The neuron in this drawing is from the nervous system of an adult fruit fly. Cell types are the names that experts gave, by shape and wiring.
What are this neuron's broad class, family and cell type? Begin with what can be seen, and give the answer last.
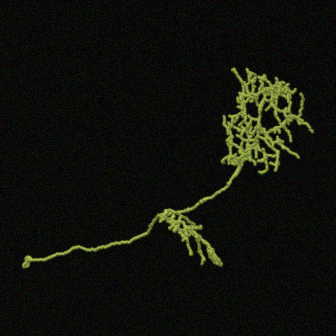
Dozens of branch ends can be seen. As drawn here it is wider than it is tall. Its broad class is visual projection neuron. The family is LC. It is of cell type LC15.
